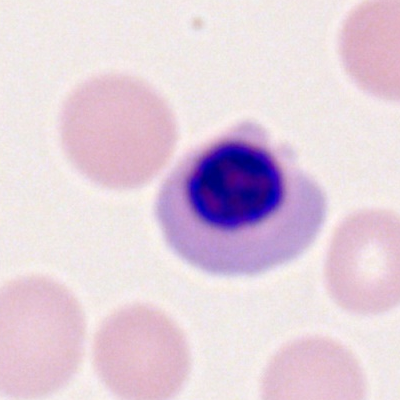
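Erythroblast at the centre of a stained human blood smear, light microscope. Nucleus: toward the top of the cell, its chromatin dense, dark purple and coarsely clumped. Cytoplasm: pale lilac-blue, in its widest band below the nucleus. Outline: irregular, with small rounded bulges along the top edge.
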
